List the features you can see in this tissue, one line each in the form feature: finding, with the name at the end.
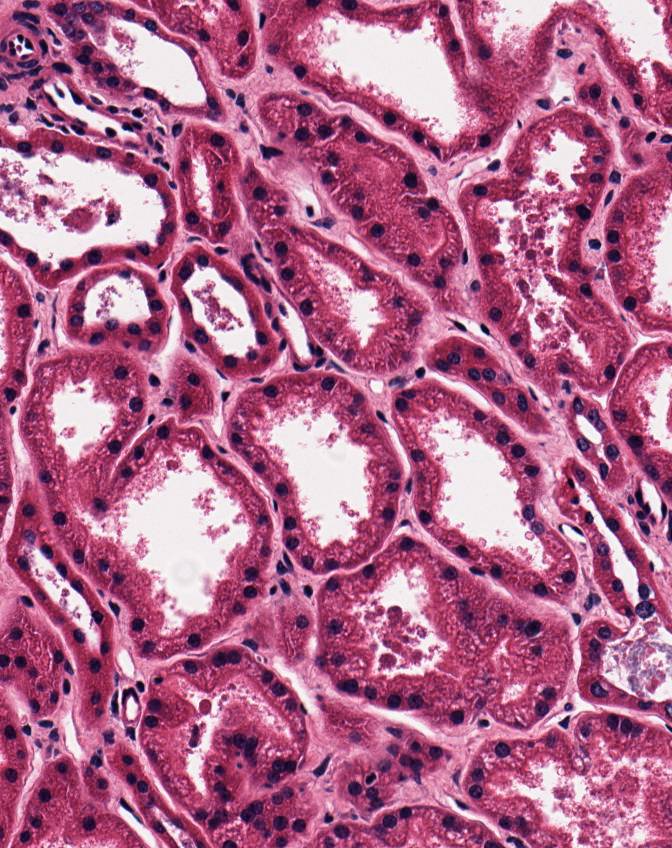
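Layout: closely set tubule cross-sections, scant stroma
Lining: single layer, cuboidal to low columnar cells
Cytoplasm: abundant, granular, deeply eosinophilic
Nuclei: round, dark-staining, single row
Name: renal cortex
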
